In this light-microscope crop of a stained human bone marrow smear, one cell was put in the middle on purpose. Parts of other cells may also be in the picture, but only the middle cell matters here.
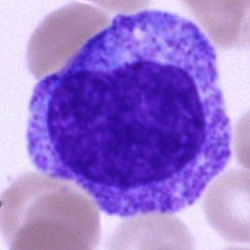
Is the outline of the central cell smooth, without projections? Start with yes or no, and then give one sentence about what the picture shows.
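No. The outline of the cell is irregular, with bumpy, scalloped edges.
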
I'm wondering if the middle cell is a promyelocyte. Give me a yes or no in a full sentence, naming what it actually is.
Yes, the cell placed centrally within the crop is a promyelocyte.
